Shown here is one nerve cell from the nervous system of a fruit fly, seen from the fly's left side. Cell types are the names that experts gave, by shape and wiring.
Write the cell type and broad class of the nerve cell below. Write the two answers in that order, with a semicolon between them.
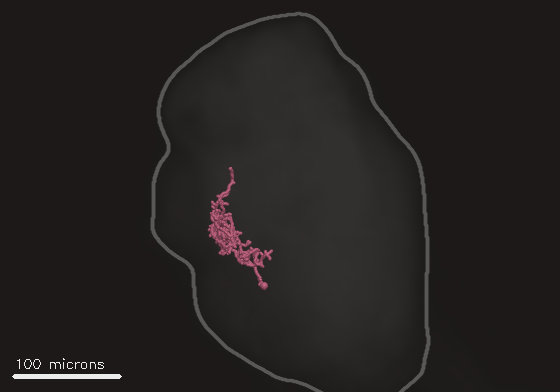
CB1964; central-brain intrinsic neuron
